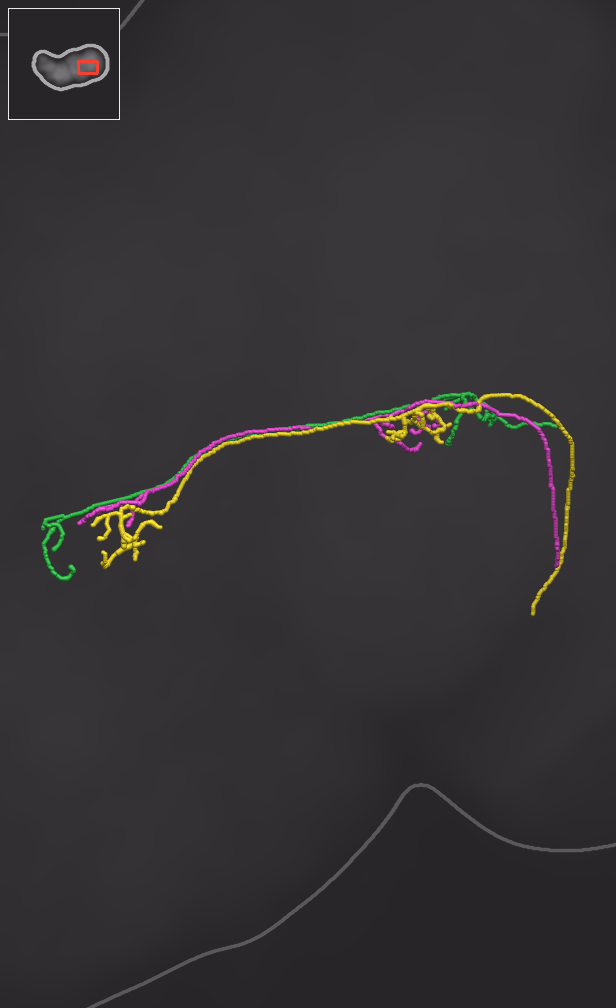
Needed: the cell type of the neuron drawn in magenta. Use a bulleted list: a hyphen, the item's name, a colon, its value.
- cell type: ORN_DL5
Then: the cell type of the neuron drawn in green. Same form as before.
- cell type: ORN_DL1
